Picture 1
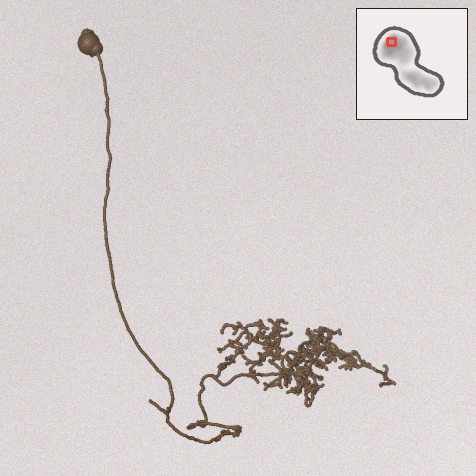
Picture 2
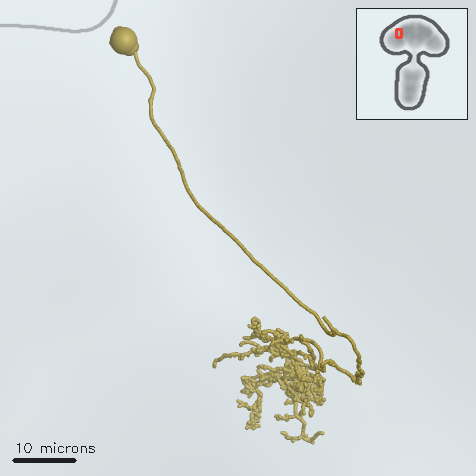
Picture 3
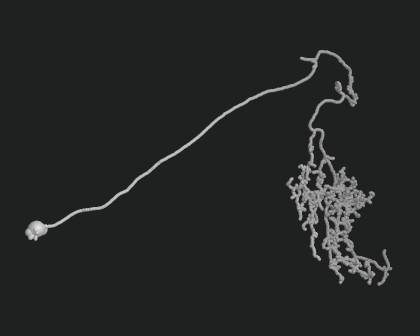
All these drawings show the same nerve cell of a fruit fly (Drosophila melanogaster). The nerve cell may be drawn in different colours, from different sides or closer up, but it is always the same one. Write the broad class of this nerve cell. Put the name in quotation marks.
"optic-lobe intrinsic neuron"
